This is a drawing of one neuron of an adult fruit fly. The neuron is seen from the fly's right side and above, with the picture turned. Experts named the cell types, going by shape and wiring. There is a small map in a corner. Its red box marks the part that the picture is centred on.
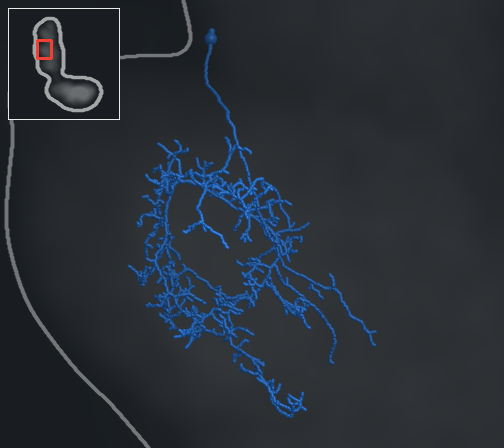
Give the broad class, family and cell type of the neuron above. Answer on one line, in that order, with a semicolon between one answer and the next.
nerve-cord intrinsic neuron; hemilineage 20A.22A; IN20A.22A046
